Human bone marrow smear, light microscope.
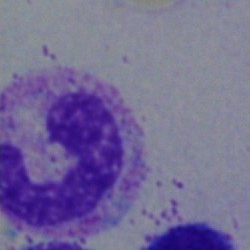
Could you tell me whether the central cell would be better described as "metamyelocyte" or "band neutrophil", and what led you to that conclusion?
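Band neutrophil. Nucleus bent into a horseshoe shape. Chromatin dark purple, coarsely clumped. Cytoplasm pale pinkish-lilac, filled with fine pink-purple granules.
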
